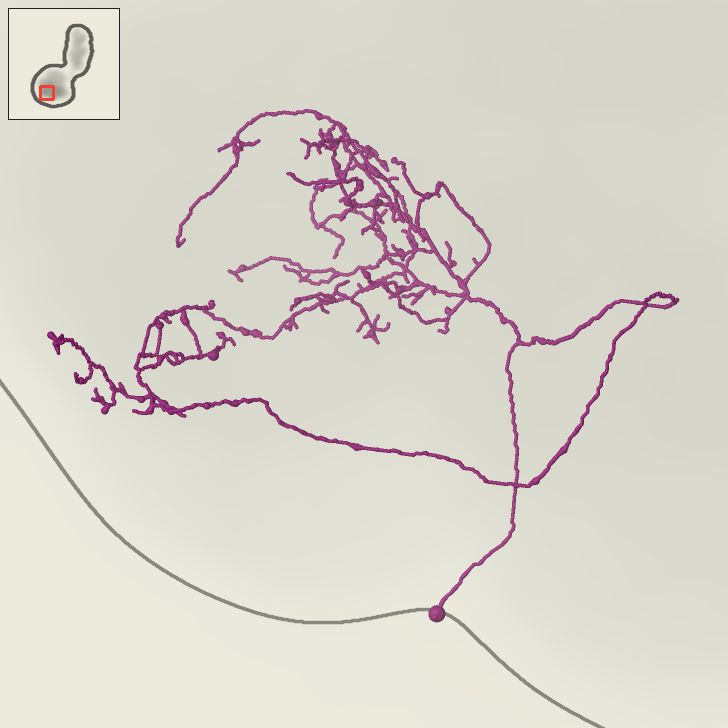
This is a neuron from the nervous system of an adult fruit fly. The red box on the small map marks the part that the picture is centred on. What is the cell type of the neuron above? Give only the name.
CB2596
